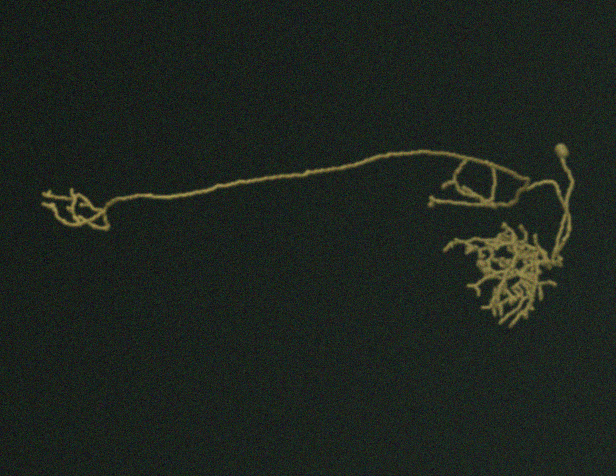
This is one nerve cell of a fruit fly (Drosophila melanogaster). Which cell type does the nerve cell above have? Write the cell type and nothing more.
AVLP265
